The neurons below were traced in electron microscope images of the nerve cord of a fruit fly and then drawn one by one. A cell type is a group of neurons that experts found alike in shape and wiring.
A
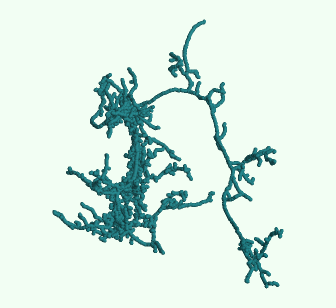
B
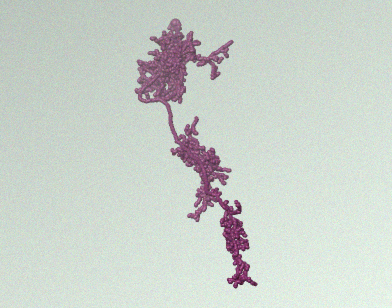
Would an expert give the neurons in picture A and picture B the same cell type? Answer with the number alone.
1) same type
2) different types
2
